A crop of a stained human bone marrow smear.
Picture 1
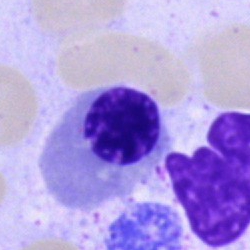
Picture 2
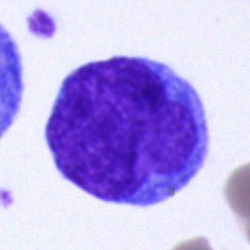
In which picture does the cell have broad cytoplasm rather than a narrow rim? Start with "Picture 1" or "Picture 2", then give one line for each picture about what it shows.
Picture 1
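In picture 1: The cytoplasm is abundant and pale greyish-blue.
In picture 2: The nucleus fills most of the cell.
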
